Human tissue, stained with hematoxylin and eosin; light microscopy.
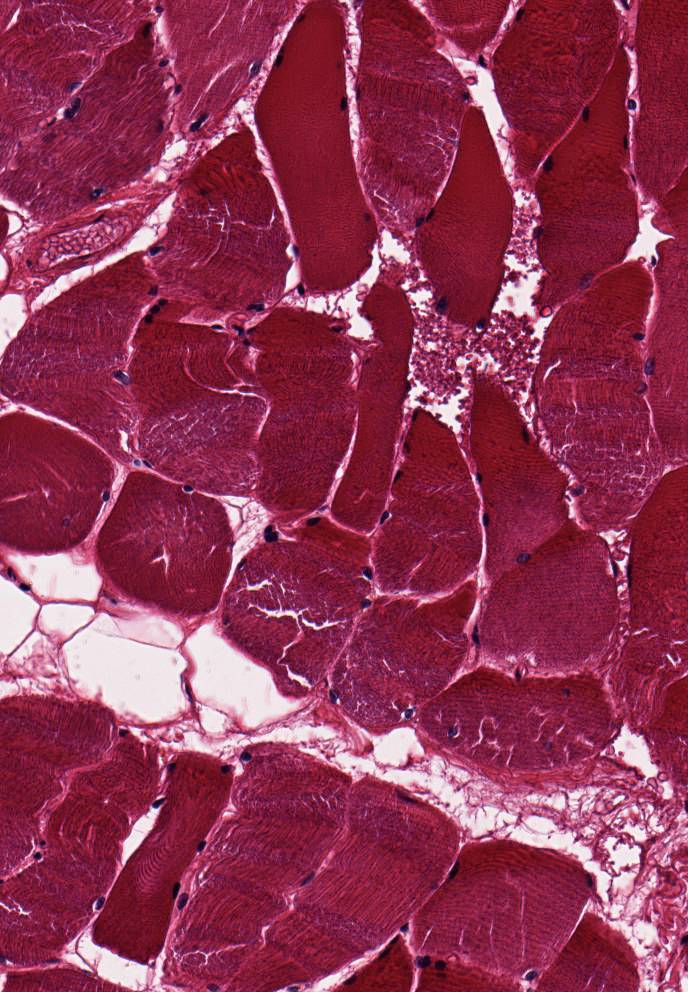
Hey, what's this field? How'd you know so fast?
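Tissue: skeletal muscle. Nuclei small and dark, at fibre edges, not central.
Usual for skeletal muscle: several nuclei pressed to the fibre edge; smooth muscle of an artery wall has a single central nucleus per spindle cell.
Cluster of red blood cells filling a space between fibres just above field centre. Band of loose pale connective tissue across lower third, between fibre groups. Thin white cracks in several fibres; many fibres separated from neighbours by clear gaps.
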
